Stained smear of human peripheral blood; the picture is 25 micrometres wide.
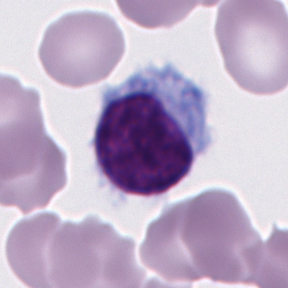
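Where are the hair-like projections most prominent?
Along the upper right edge.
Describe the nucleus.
Round, with a smooth contour and no visible nucleoli.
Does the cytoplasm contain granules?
None are seen.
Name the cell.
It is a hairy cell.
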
